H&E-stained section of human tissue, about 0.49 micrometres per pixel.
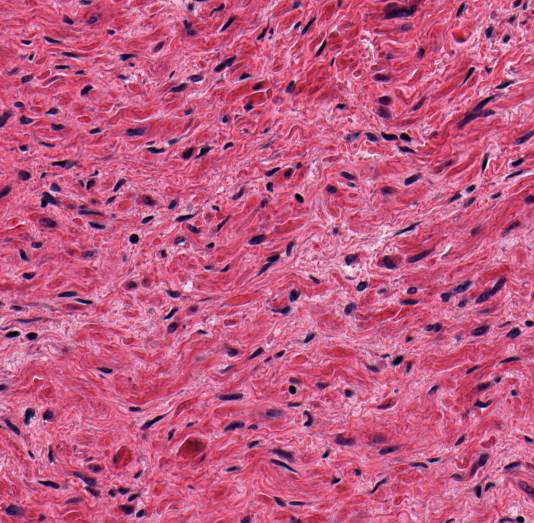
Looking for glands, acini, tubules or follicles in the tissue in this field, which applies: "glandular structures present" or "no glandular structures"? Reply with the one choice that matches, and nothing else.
No glandular structures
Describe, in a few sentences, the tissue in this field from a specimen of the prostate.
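So, spindle cells fill the whole field, arranged in short, wavy bundles that interlace in several directions. Their nuclei are mostly elongated and darkly stained, some with tapered ends, some blunt. Between the nuclei, the material is strongly eosinophilic and fibrillary. And here and there, a few paler, looser wispy areas sit between the denser pink bundles.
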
